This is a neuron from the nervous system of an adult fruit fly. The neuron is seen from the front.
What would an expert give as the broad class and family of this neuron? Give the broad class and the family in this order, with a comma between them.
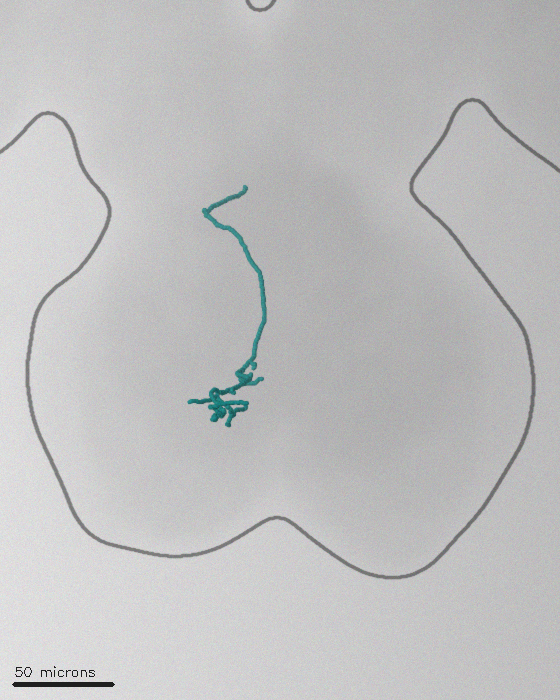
sensory neuron entering the nerve cord, class mechanosensory proprioceptive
